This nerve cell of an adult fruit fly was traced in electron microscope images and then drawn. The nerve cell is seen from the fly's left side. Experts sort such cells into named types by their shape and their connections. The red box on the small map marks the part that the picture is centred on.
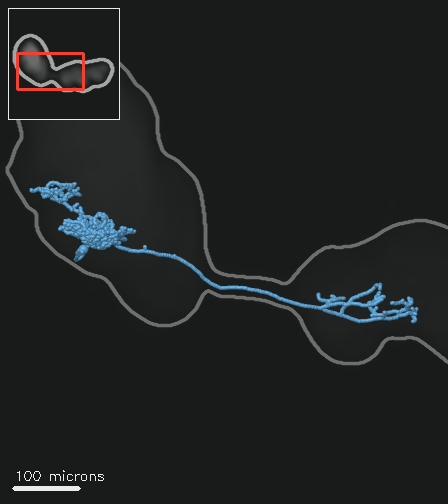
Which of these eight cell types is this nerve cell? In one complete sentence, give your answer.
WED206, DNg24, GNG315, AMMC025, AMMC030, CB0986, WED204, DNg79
The nerve cell is of cell type DNg24.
